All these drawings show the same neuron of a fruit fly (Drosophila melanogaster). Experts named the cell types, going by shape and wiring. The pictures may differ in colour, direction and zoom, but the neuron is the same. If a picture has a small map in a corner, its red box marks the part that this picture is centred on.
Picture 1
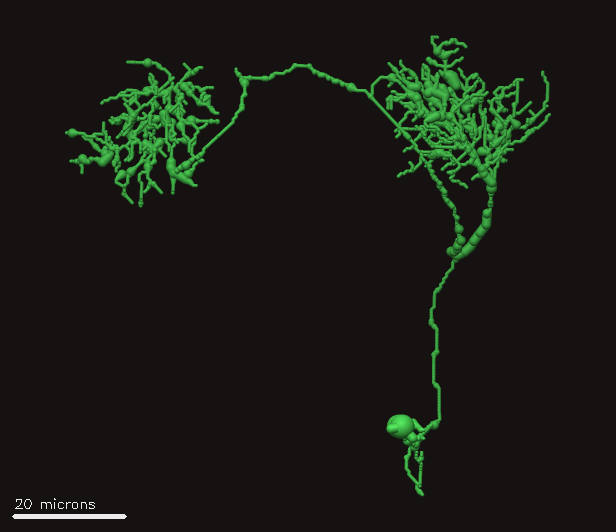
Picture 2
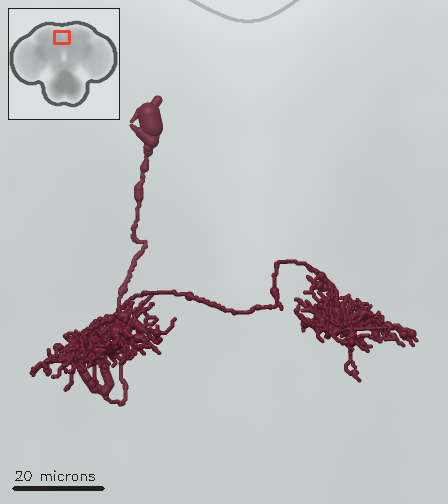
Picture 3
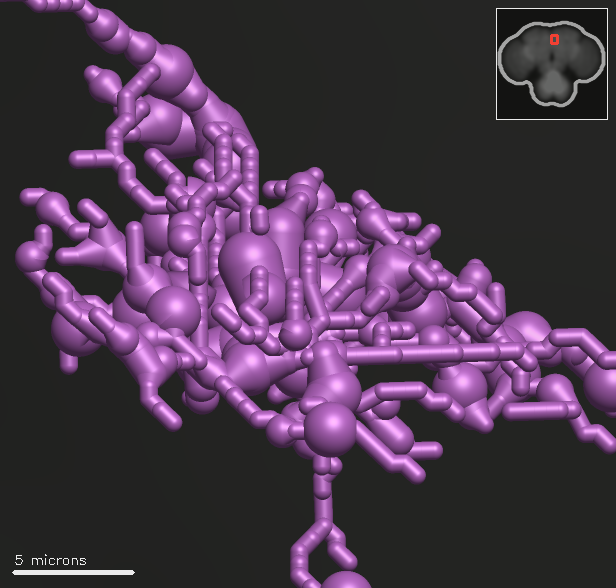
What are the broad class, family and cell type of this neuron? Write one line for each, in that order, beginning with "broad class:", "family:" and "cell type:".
broad class: central-brain intrinsic neuron
family: class CX
cell type: hDeltaE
